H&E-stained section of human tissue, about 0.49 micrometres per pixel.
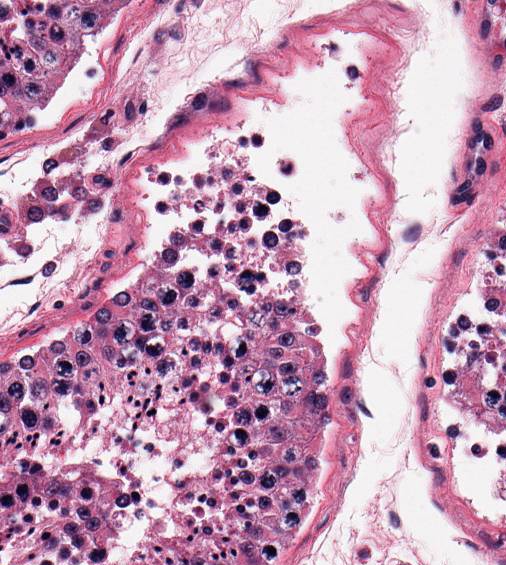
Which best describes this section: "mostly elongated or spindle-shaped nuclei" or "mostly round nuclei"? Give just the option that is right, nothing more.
Mostly round nuclei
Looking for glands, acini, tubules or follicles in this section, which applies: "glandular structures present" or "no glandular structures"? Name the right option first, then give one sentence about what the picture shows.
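Glandular structures present. The field shows parts of several rounded tubular units, with the largest and most cellular one occupying the lower left.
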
